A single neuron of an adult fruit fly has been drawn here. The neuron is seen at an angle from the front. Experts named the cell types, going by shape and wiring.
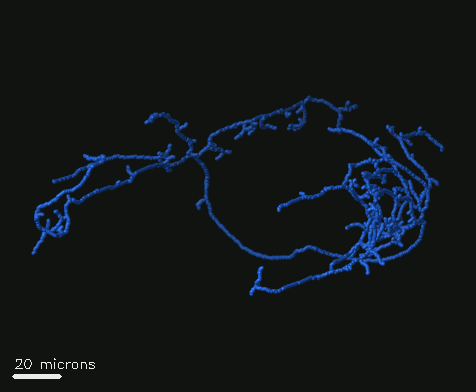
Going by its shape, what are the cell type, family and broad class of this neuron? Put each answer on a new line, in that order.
IN19B066
hemilineage 19B
nerve-cord intrinsic neuron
